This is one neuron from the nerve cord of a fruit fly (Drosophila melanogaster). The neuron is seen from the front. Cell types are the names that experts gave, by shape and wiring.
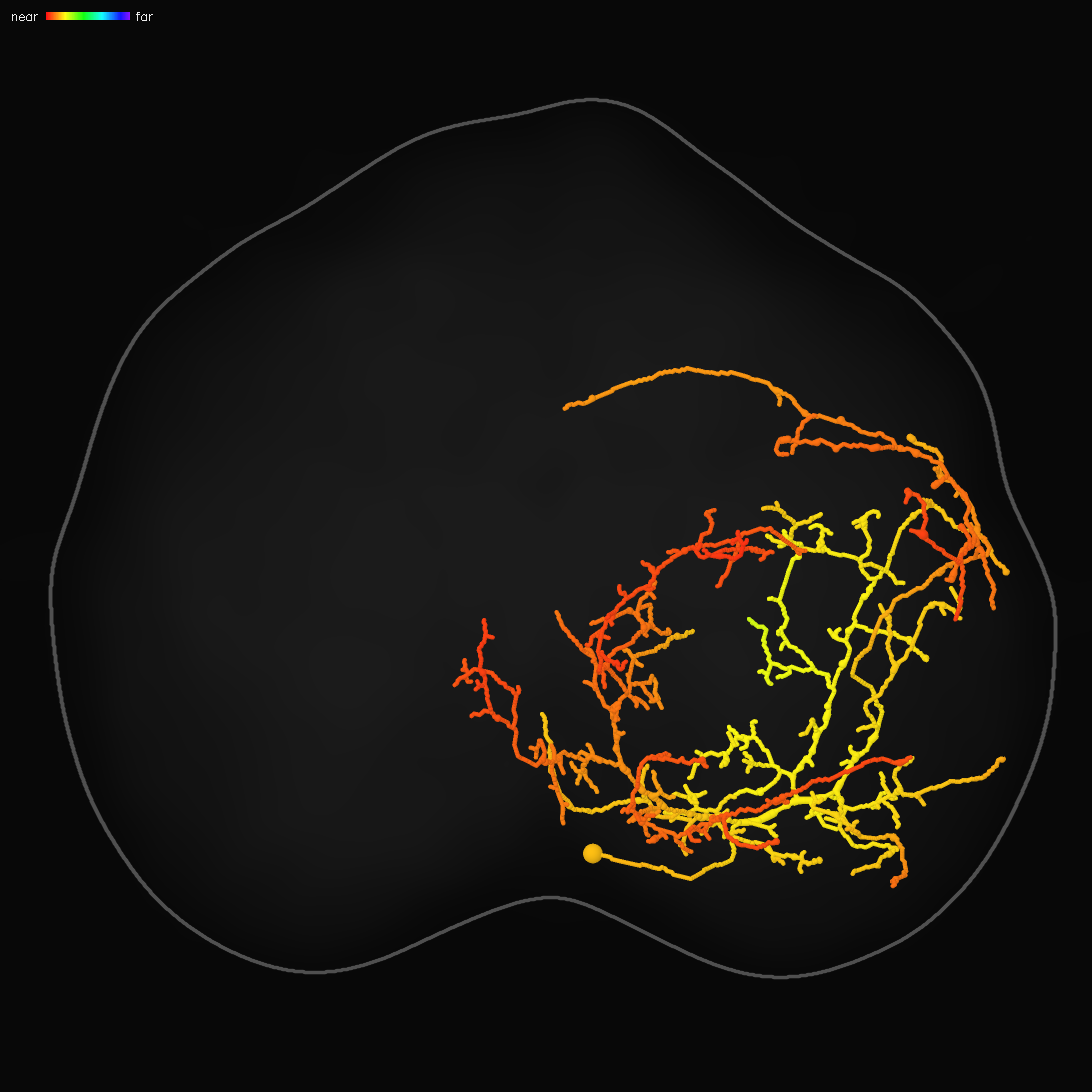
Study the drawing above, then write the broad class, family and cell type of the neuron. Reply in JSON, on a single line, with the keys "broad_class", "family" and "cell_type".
{"broad_class": "nerve-cord intrinsic neuron", "family": "hemilineage 04B", "cell_type": "IN04B050"}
